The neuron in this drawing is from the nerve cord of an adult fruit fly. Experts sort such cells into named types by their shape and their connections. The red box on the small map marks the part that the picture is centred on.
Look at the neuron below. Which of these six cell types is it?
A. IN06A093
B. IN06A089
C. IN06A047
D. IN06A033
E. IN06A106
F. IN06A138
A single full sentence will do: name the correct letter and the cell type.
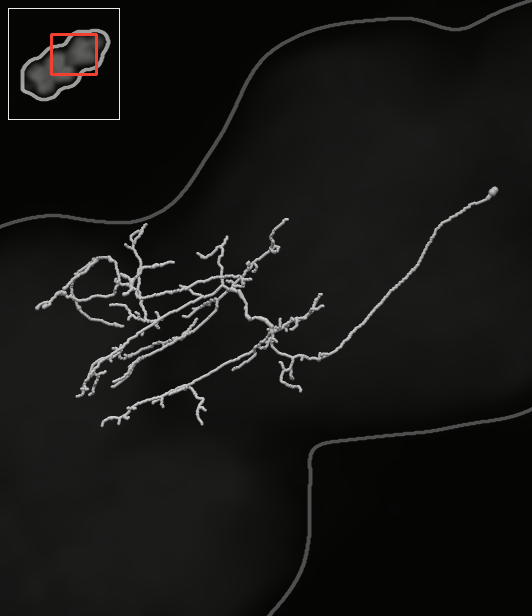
The neuron is of the IN06A093 cell type, which is option A.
